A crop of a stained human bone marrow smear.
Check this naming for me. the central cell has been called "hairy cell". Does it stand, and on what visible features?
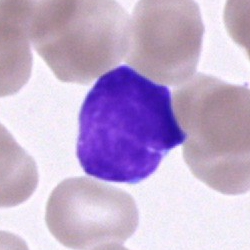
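That's a lymphocyte, not a hairy cell. What settles it is how little cytoplasm there is: the nucleus fills almost the whole cell, and no broad band of cytoplasm shows around it.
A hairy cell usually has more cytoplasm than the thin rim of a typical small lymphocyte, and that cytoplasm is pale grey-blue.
The outline is angular, with several straight-edged facets instead of a smooth curve. No granules or vacuoles are seen anywhere in the cell.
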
